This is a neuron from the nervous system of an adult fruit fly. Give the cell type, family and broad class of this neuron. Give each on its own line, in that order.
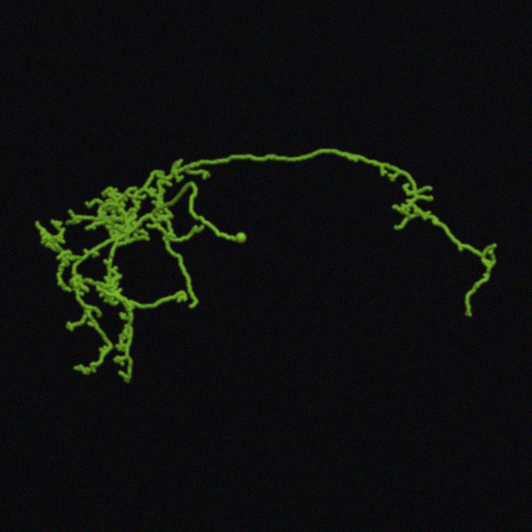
pC1_1b
hemilineage DM4_dorsal
central-brain intrinsic neuron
